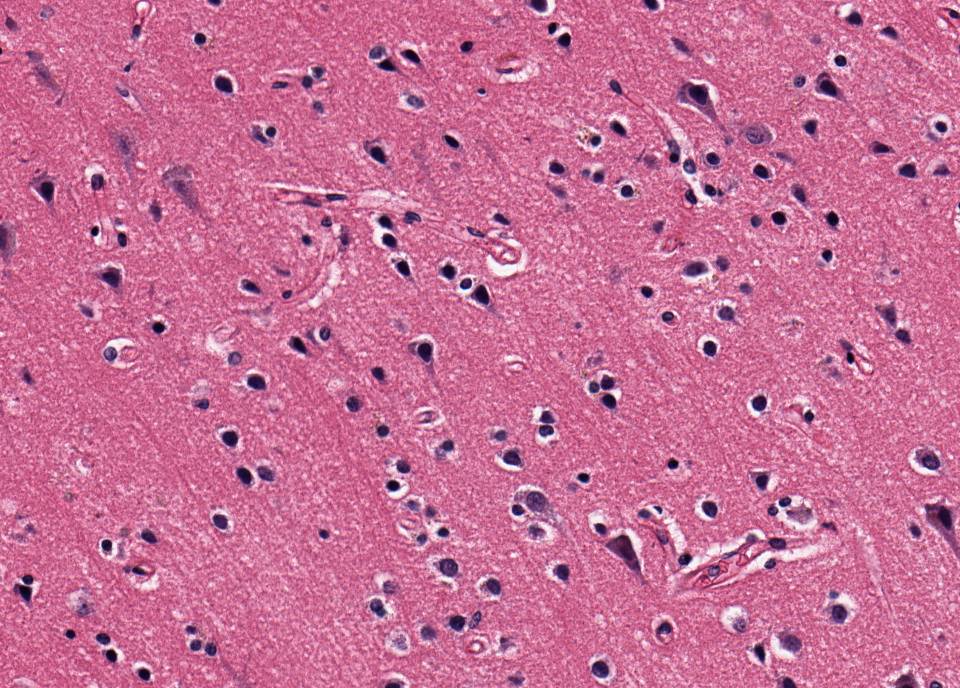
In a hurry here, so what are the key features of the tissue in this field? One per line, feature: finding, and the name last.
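Background: finely granular pale pink matrix, cells scattered singly
Lining: no epithelial lining anywhere
Small nuclei: round, dark, little visible cytoplasm, spread fairly evenly
Larger cells: triangular bodies with a single tapering process, consistent with pyramidal neurons; upper right, lower centre
Capillaries: thin-walled, elongated flattened nuclei, running obliquely; upper centre-left, lower right
Name: cerebral cortex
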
